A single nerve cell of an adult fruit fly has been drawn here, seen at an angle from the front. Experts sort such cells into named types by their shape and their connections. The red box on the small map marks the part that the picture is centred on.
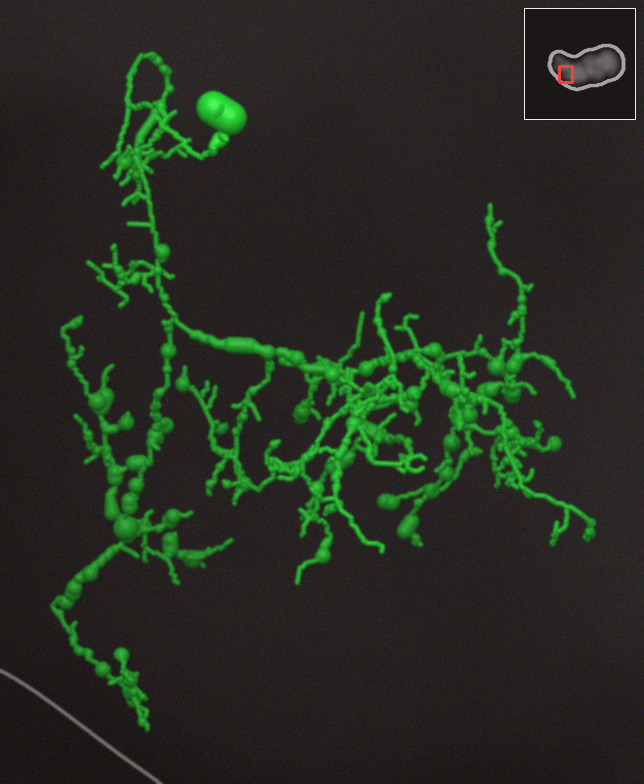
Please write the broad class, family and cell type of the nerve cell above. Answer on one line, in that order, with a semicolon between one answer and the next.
nerve-cord intrinsic neuron; hemilineage 19A; IN19A059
